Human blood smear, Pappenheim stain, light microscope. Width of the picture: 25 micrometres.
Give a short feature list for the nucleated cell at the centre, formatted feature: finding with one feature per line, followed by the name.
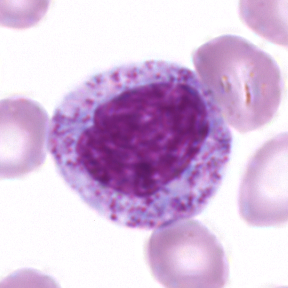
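Nucleoli: none visible
Cytoplasm: moderate pale greyish-blue rim on all sides of the nucleus
Granules: many, small, reddish-purple, scattered throughout the cytoplasm
Vacuoles: none visible in the cytoplasm
Name: myelocyte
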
